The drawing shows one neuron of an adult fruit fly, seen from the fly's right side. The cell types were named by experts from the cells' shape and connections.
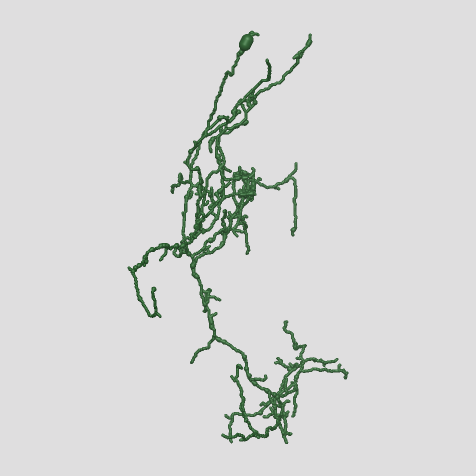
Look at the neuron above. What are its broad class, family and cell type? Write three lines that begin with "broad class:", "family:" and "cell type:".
broad class: central-brain intrinsic neuron
family: hemilineage DM1_dorsal
cell type: IB045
